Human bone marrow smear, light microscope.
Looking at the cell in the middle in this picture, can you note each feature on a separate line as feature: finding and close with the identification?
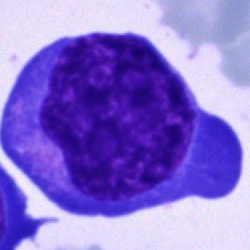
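Outline: rounded, with a broad, smooth bulge of cytoplasm on the right
Nucleus: reaches almost to the upper edge of the cell
Cytoplasm: deep blue
Paler zone: cytoplasm beside the nucleus, on its left side
Name: blast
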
